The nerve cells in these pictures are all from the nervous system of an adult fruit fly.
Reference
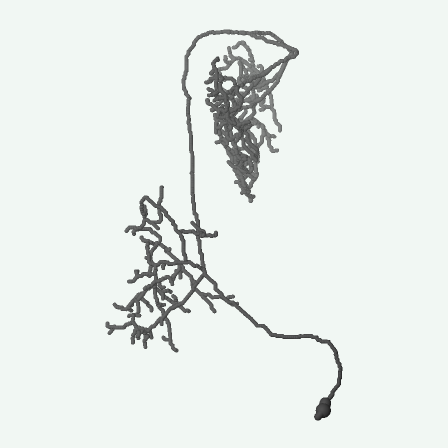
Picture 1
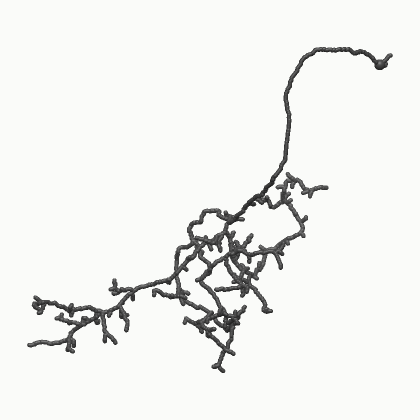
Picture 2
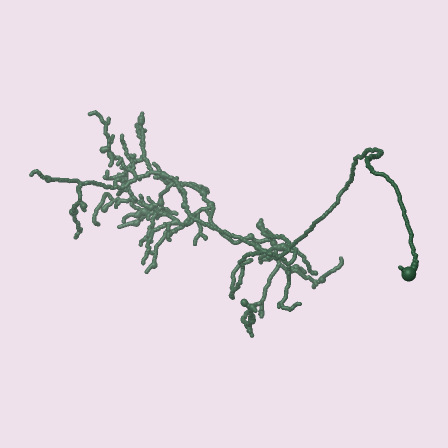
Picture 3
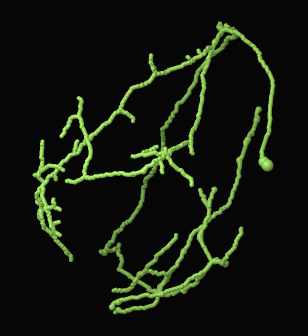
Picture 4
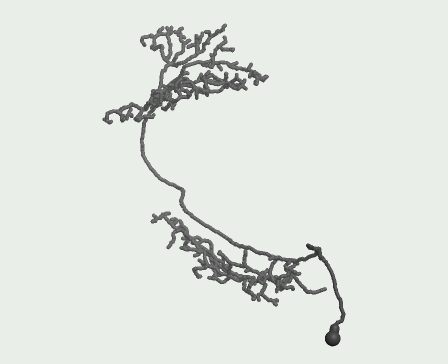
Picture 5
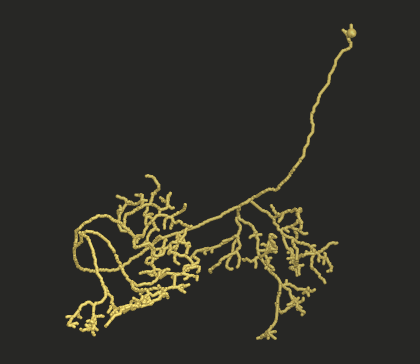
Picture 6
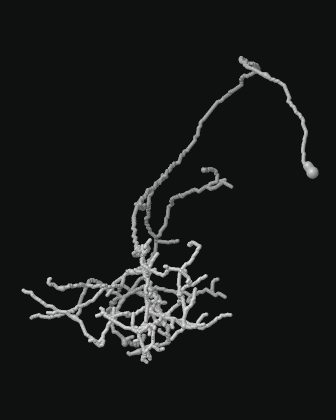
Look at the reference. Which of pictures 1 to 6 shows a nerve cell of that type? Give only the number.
5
